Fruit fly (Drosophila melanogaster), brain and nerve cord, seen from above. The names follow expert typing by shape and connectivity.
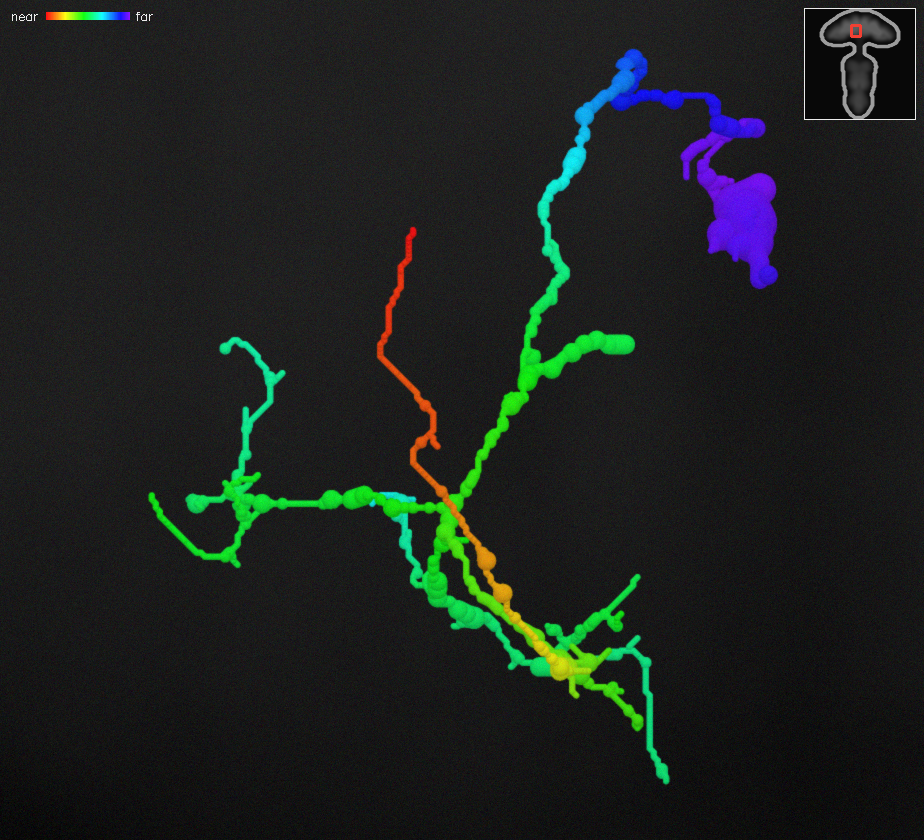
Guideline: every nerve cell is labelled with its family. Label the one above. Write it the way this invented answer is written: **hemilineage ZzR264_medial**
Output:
**hemilineage MX3**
